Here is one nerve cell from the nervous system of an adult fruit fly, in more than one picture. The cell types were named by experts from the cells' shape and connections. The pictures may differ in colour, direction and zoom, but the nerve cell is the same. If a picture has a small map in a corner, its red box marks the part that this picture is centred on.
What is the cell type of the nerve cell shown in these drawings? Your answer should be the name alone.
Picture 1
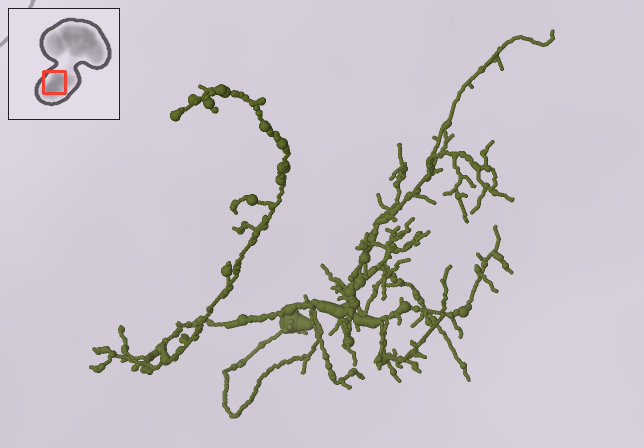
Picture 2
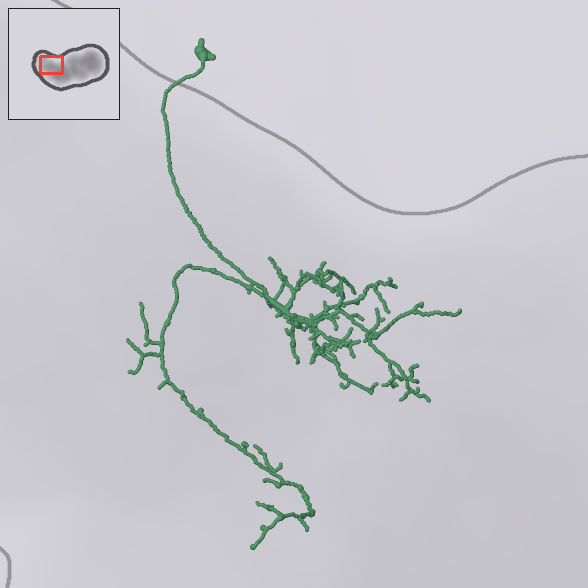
IN07B086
